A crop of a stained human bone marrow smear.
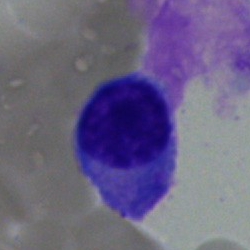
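Plasma cell, stained bone marrow smear. Notice the oval outline, taller than it is wide, with the nucleus toward the top and most of the cytoplasm below it. The chromatin is dark purple, dense and in coarse clumps, and the cytoplasm shows no granules.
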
